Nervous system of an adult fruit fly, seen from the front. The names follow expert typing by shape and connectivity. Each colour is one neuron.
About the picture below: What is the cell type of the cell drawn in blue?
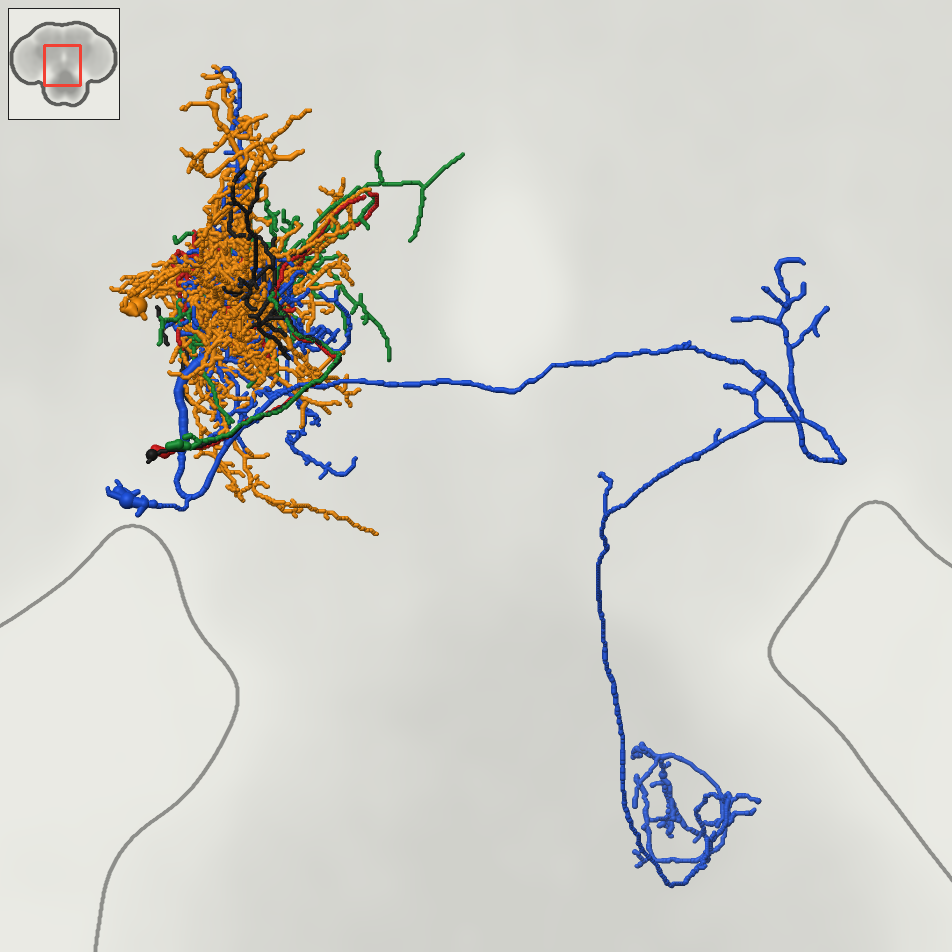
DNg41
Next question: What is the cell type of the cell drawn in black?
PS077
